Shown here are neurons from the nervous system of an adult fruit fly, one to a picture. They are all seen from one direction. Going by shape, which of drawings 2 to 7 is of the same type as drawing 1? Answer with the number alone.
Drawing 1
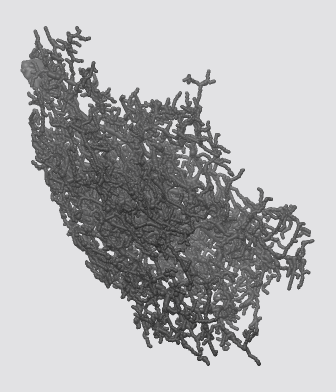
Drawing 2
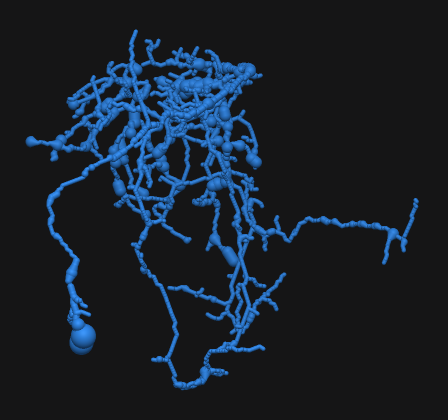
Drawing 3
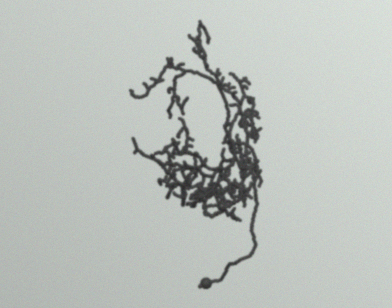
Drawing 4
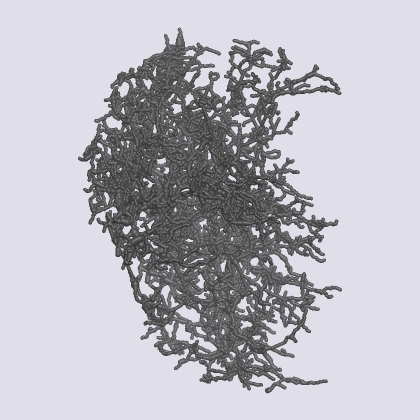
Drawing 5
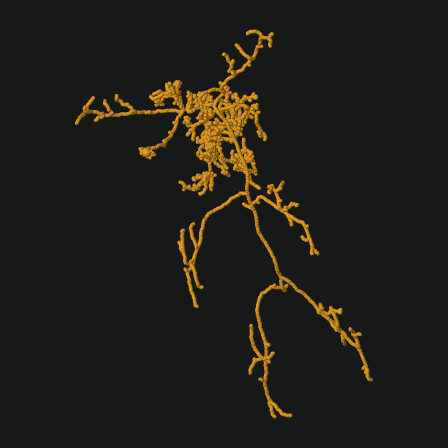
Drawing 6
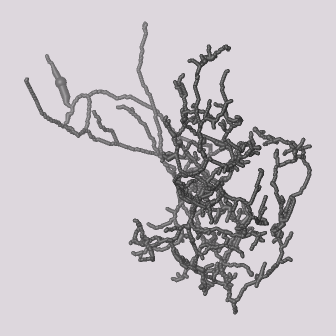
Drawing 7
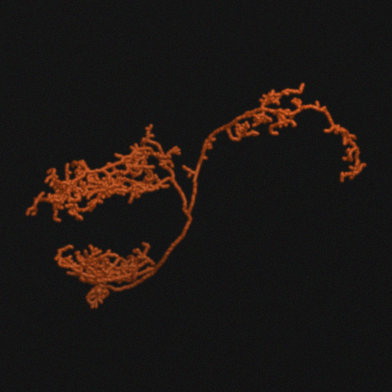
4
